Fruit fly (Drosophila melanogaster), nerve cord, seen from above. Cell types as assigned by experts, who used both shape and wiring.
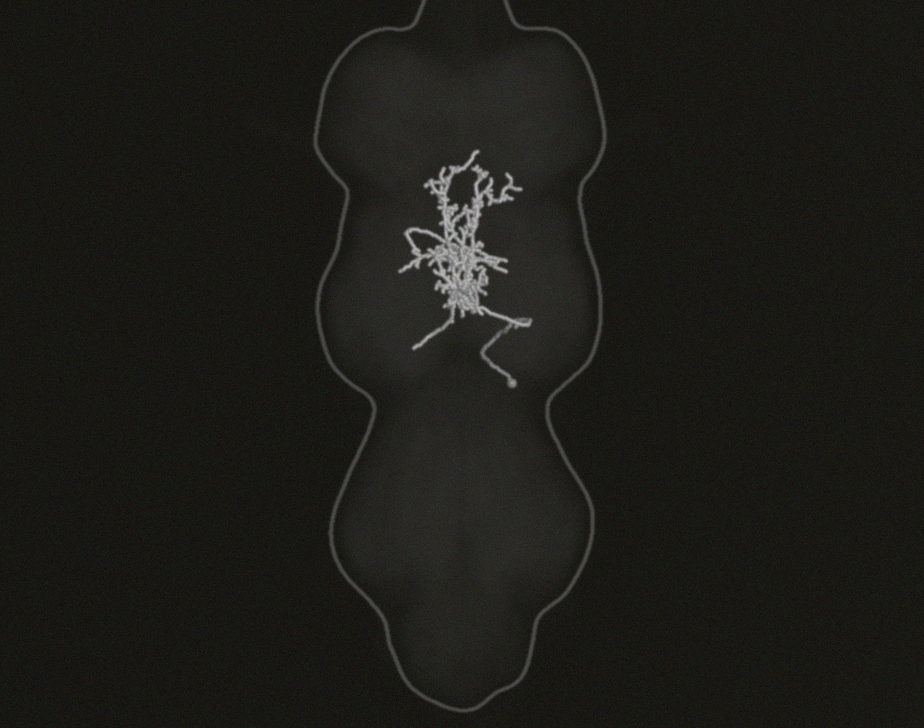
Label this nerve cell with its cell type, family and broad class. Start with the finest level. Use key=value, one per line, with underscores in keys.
cell_type=IN06A023
family=hemilineage 06A
broad_class=nerve-cord intrinsic neuron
